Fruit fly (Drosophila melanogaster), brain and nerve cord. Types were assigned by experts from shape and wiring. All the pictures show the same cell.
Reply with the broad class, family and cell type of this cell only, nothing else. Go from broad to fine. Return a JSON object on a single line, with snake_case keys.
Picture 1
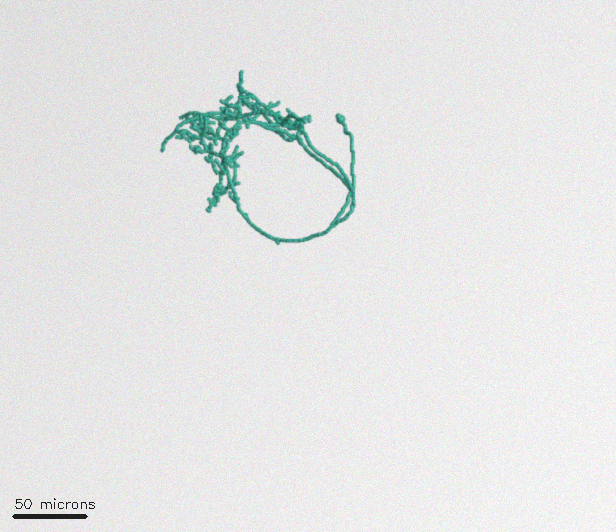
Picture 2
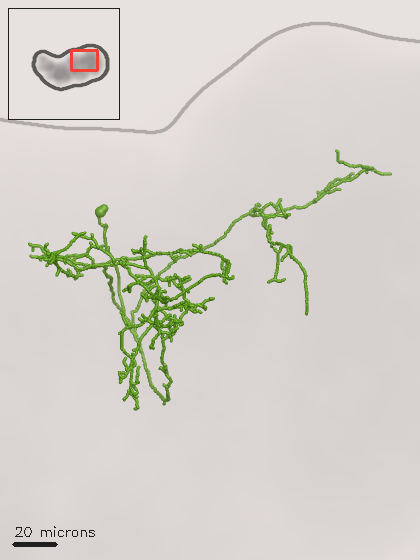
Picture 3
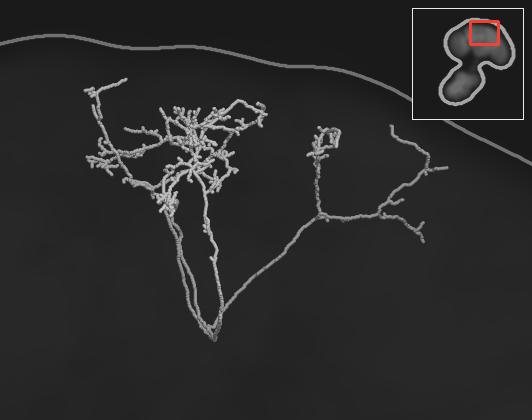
{"broad_class": "central-brain intrinsic neuron", "family": "hemilineage DM1_antero_dorsal", "cell_type": "CB2706"}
